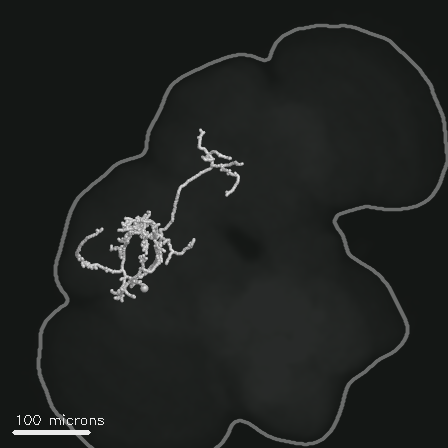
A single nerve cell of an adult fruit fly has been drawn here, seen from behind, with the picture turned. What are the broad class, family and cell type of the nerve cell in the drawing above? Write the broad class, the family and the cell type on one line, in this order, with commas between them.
central-brain intrinsic neuron, hemilineage SLPa&l1_anterior, CL074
